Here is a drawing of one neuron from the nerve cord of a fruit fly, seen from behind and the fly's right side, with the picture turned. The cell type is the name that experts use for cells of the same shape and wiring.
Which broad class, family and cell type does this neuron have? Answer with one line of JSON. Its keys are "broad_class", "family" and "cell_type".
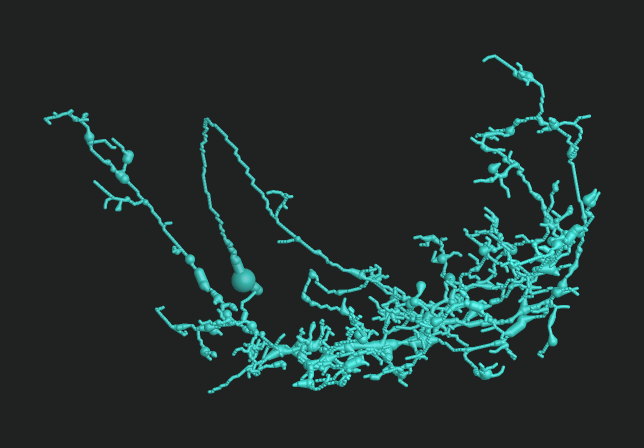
{"broad_class": "nerve-cord intrinsic neuron", "family": "hemilineage 08A", "cell_type": "IN08A032"}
